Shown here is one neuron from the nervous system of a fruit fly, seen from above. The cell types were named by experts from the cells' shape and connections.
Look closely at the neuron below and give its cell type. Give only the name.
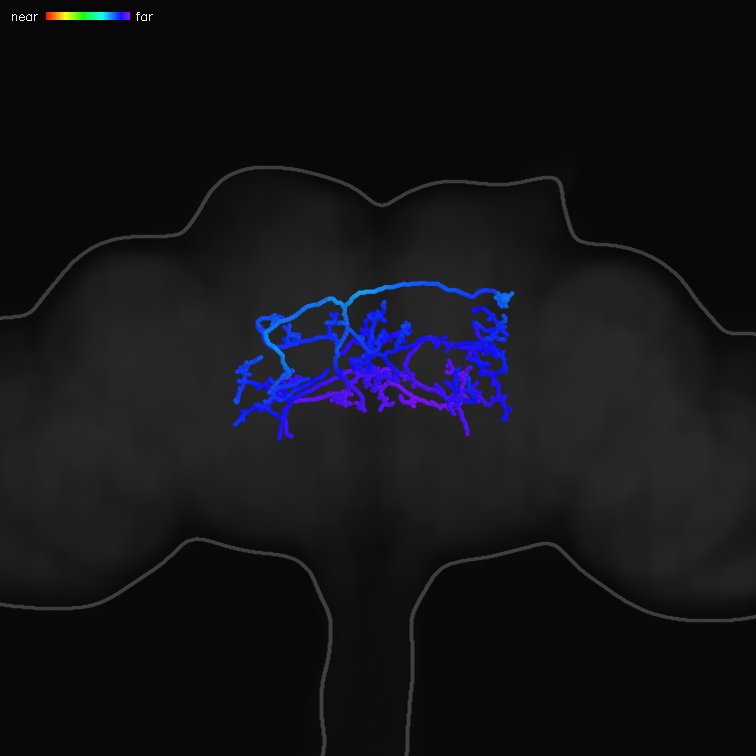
GNG224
